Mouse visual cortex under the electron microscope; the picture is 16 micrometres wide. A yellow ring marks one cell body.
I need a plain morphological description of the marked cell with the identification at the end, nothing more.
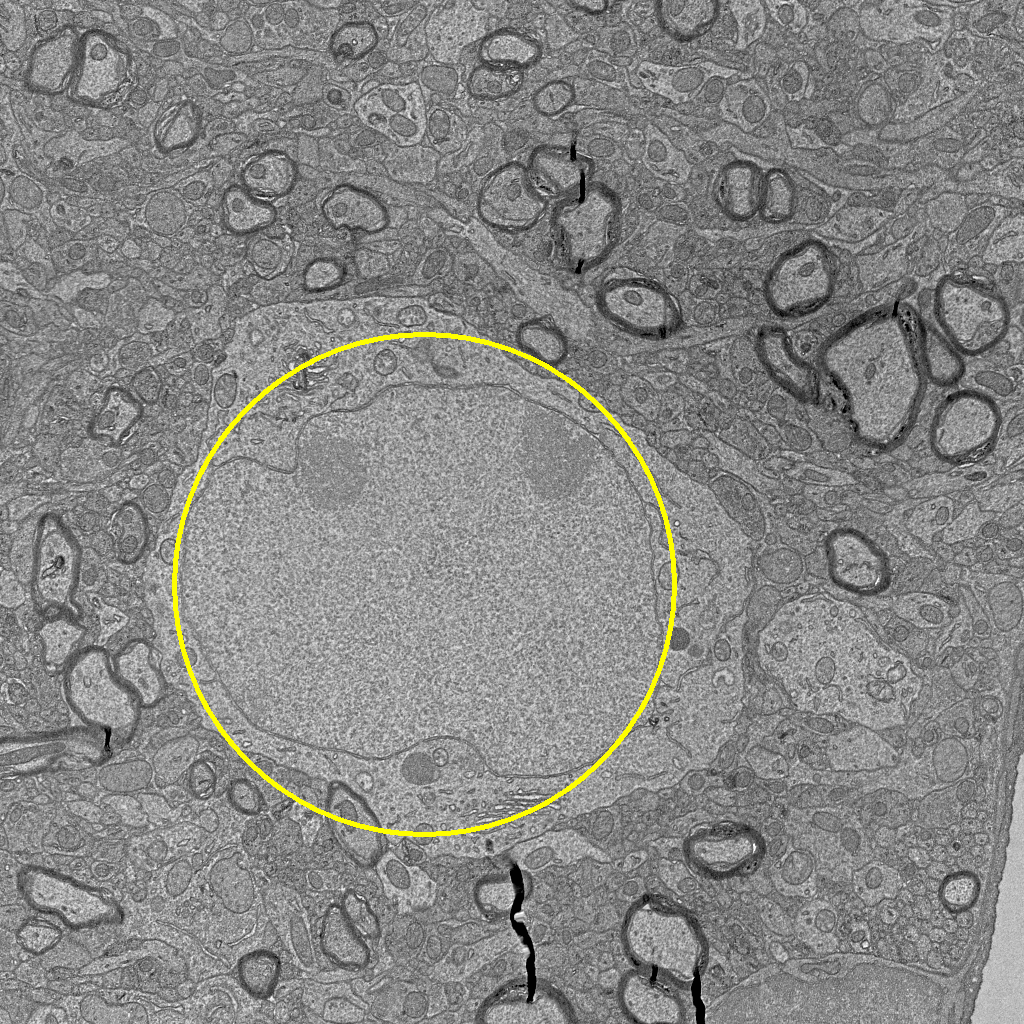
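Item one: a large, roundish nucleus, seen whole, filling most of the ring. Item two: pale, evenly fine-grained chromatin, no dark clumps along the envelope. Item three: two hazy darker patches high in the nucleus, one toward each side. Item four: stacks of flattened membranes in the cytoplasm below the nucleus, toward the right. Result: excitatory neuron.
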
